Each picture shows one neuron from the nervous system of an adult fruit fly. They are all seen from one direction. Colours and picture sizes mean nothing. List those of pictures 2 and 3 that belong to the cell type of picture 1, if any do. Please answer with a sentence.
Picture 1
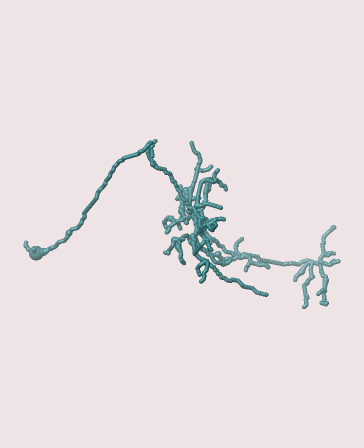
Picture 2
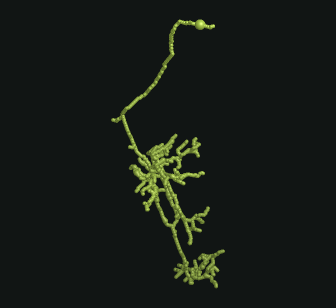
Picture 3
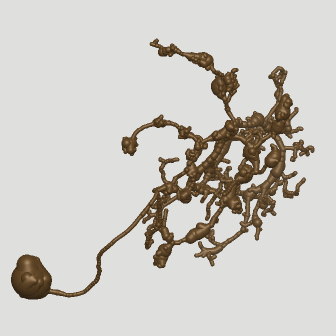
Picture 2 is of the same cell type.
